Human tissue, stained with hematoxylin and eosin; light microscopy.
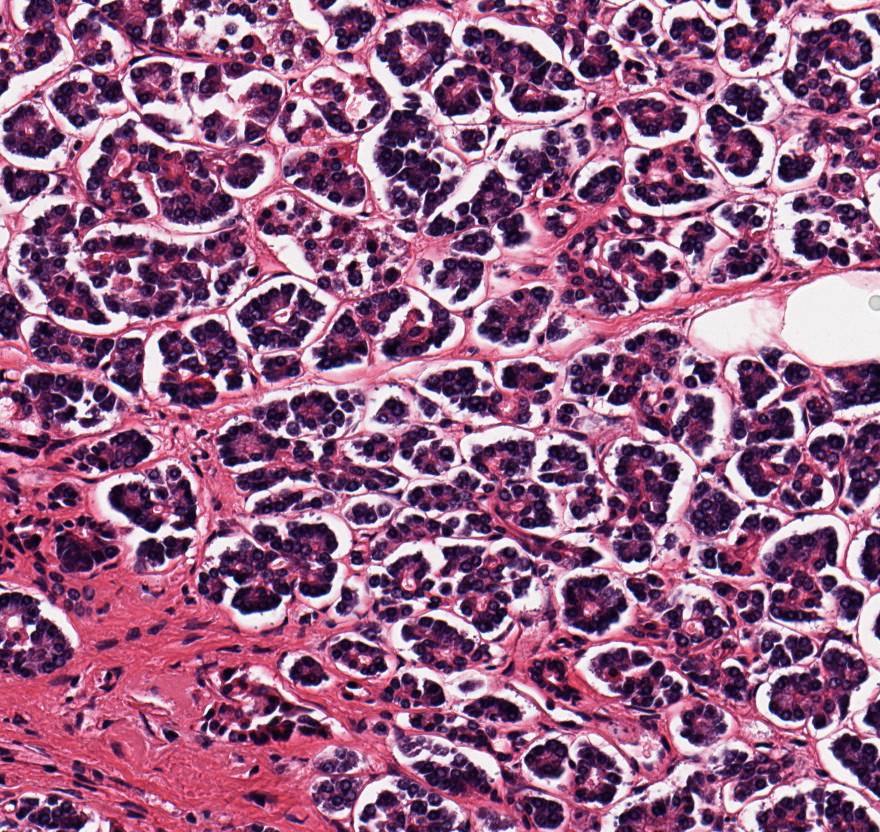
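Pancreas, haematoxylin and eosin. First, pattern: most of the field consists of closely packed small rounded cell nests divided by thin pink septa. Second, nuclei: round, darkly stained and crowded. Third, arrangement: in many nests the nuclei sit toward the edge, with pinker cytoplasm gathered centrally. Last, lower left: a broad band of dense pink collagenous stroma holds scattered spindle-shaped nuclei.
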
